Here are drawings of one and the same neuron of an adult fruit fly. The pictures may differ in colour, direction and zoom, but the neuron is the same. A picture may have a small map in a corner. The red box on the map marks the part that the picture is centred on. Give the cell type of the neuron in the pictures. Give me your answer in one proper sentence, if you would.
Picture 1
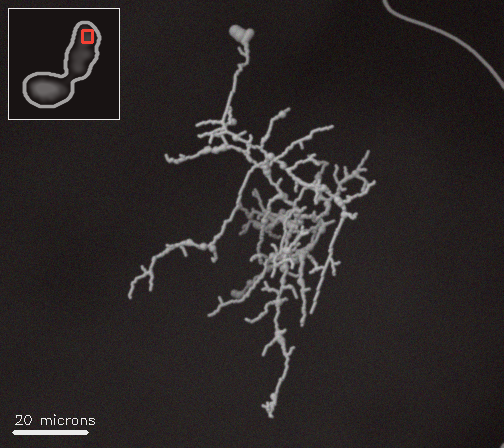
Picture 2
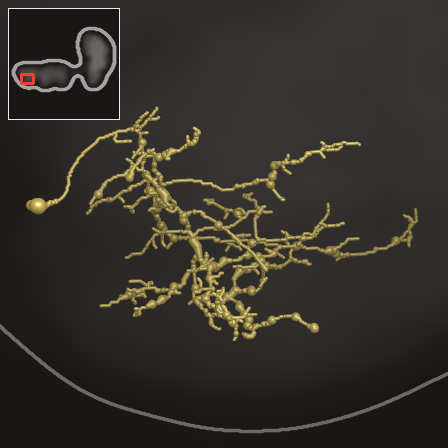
This neuron is classified under the cell type IN20A.22A048.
